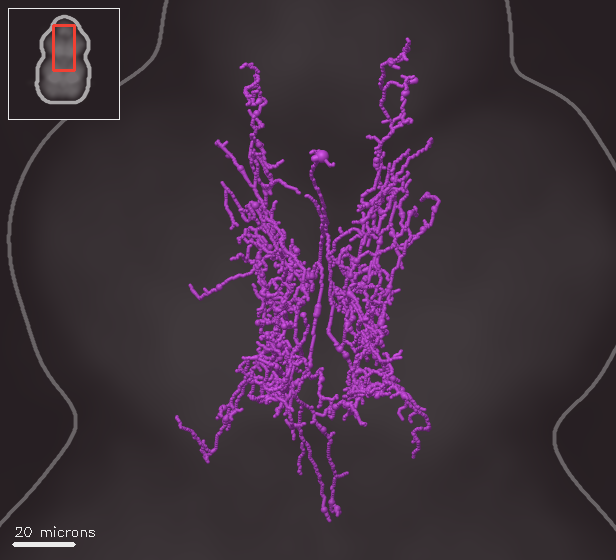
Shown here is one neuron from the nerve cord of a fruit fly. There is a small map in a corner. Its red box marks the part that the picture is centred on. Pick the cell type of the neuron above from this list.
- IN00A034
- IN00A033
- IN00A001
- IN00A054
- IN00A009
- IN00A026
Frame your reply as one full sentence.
The cell type IN00A033 is the type of this neuron.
